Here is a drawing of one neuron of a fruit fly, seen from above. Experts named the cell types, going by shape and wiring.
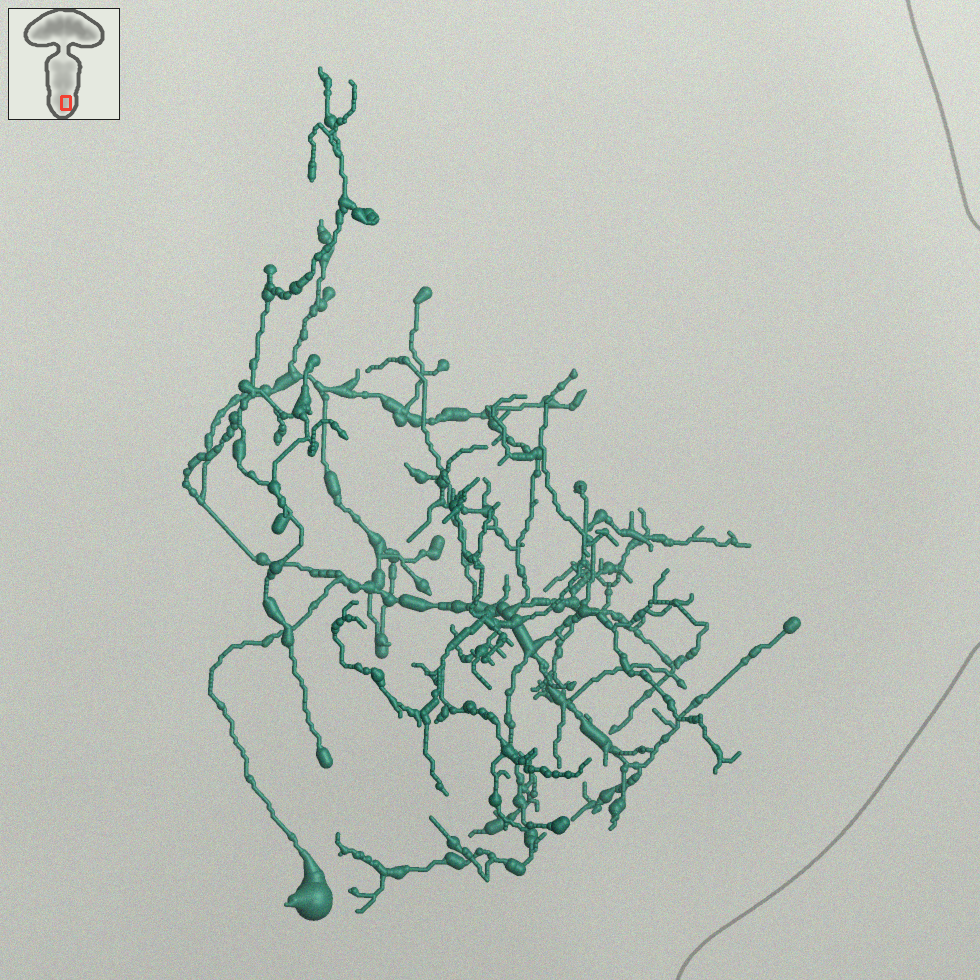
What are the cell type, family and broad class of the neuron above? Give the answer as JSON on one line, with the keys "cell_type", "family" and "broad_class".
{"cell_type": "IN01B022", "family": "hemilineage 01B", "broad_class": "nerve-cord intrinsic neuron"}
